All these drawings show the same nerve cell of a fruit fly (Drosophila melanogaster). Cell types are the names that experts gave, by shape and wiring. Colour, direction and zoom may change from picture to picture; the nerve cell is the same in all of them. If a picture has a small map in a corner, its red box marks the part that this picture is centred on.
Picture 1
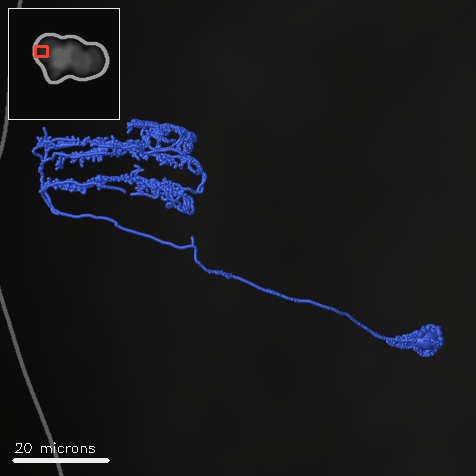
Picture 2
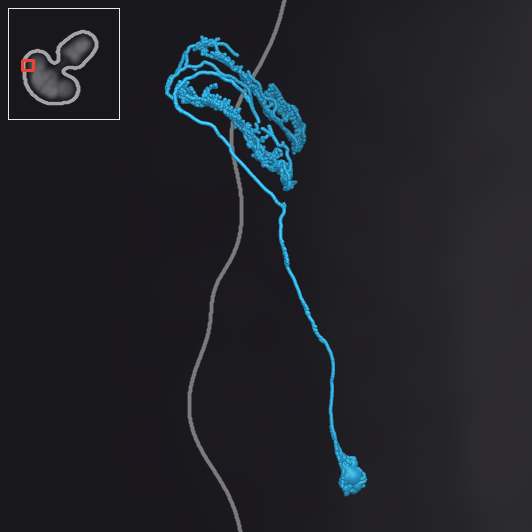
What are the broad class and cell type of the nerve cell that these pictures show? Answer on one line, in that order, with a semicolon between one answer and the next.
optic-lobe intrinsic neuron; Lai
